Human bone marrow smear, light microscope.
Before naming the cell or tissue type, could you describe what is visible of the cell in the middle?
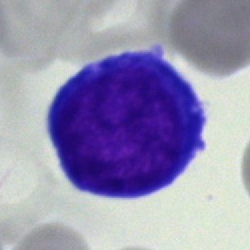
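The cell is roughly round, with a slightly uneven edge and small blebs sticking out from its top and right edges. Its chromatin looks mottled, with darker purple clumps lying among lighter patches. No granules are seen. This is a proerythroblast.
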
